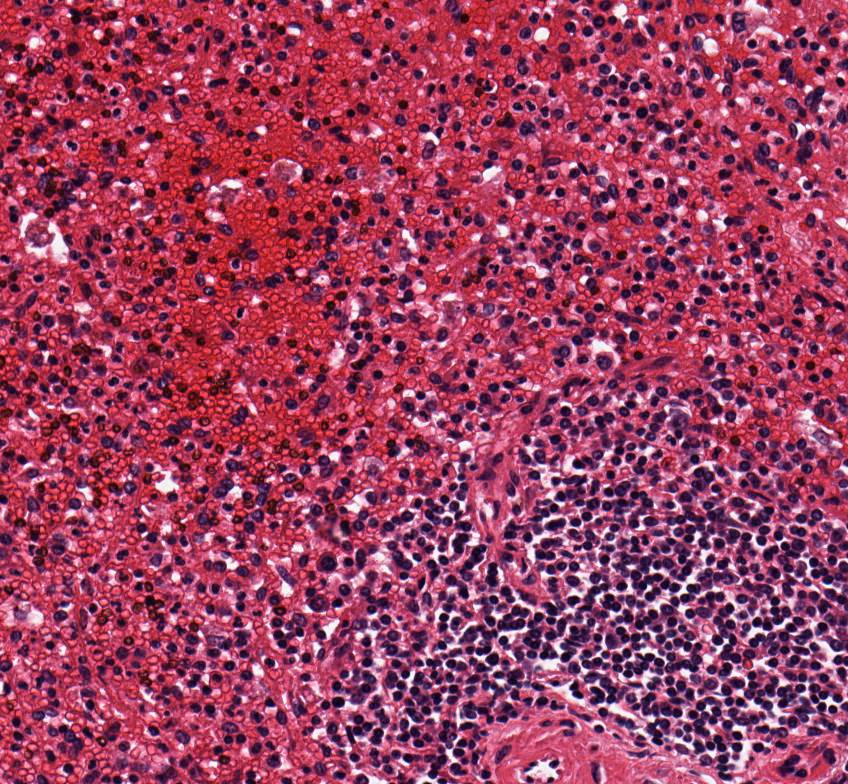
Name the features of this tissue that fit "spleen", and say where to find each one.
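Let's take this spleen a piece at a time. Red blood cells fill most of the field, above all in the upper and left parts.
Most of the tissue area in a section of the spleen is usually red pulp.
In those red areas the red blood cells are small, round and packed closely together, with nucleated cells scattered singly among them throughout. Now look to the lower right, where there is an aggregate of lymphocytes, each with a round dark nucleus and scant cytoplasm.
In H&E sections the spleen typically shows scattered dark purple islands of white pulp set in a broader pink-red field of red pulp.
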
